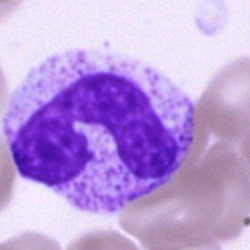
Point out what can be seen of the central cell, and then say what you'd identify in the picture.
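Nucleus: a thick curved band bent into a horseshoe, with its open side facing downward. Chromatin: dark purple and coarsely clumped. Nucleoli: none visible. Cytoplasm: no vacuoles seen. This cell is a band neutrophil.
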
